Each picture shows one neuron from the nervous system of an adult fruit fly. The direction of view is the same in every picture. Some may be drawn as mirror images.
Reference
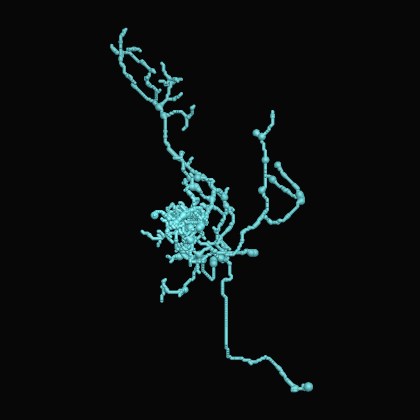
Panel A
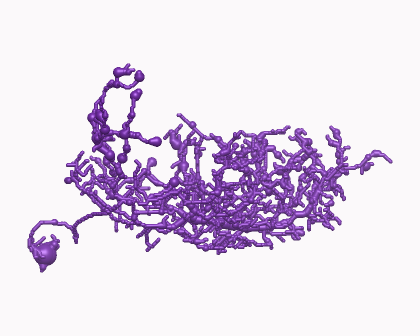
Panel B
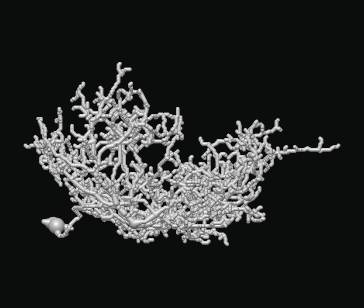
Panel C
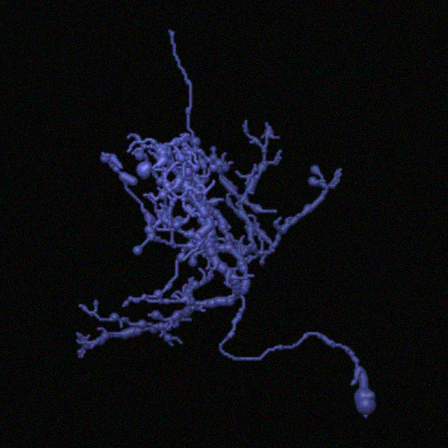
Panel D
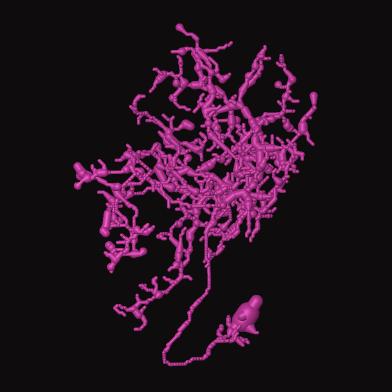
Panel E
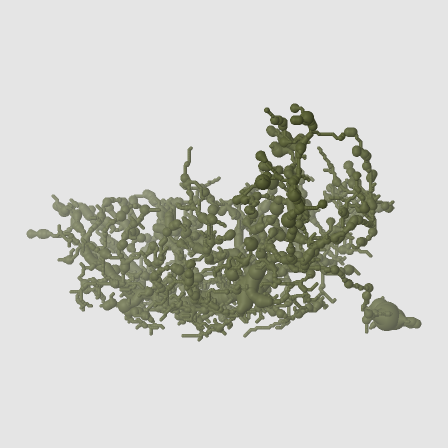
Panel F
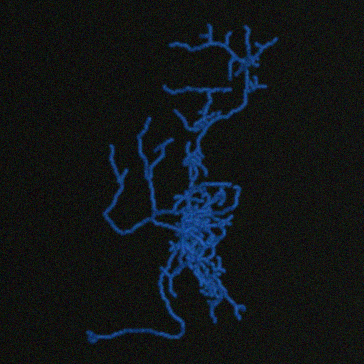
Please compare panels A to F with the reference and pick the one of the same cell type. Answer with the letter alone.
F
